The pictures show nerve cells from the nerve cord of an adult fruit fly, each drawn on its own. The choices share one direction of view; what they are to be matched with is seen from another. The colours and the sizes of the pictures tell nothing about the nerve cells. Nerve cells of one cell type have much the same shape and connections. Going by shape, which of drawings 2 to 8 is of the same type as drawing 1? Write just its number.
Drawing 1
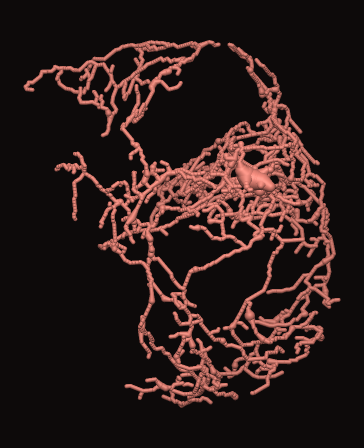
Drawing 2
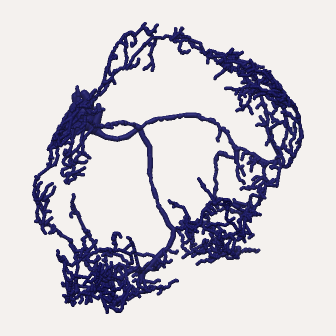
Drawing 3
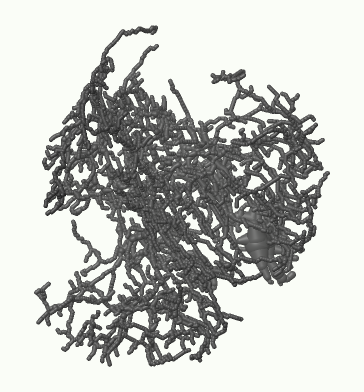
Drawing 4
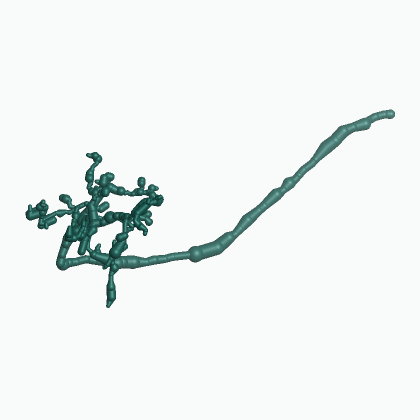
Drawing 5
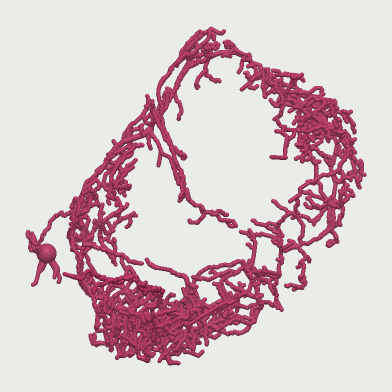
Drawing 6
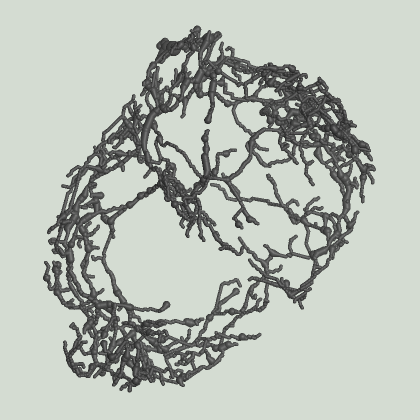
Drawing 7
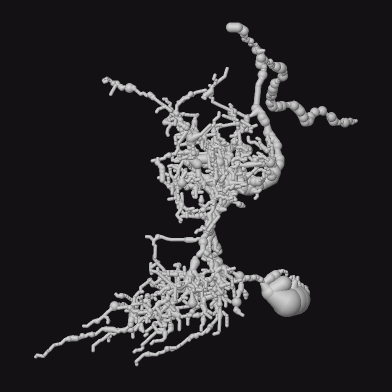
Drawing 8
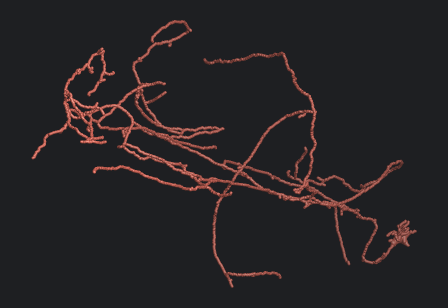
2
